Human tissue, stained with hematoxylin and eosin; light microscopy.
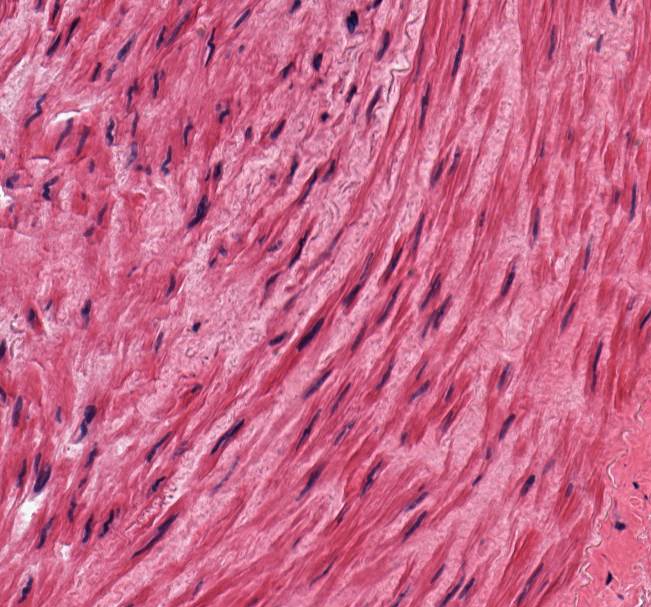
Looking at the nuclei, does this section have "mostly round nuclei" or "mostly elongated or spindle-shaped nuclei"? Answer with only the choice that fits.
Mostly elongated or spindle-shaped nuclei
